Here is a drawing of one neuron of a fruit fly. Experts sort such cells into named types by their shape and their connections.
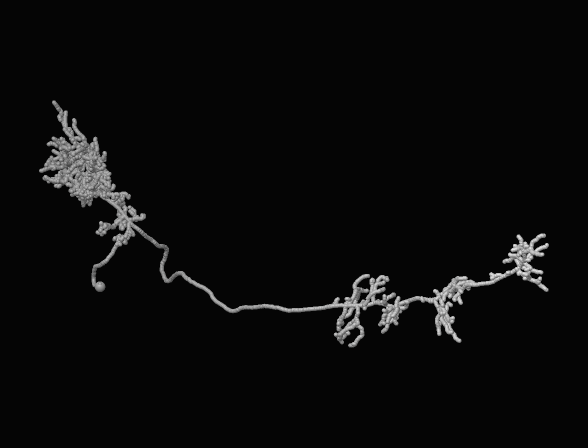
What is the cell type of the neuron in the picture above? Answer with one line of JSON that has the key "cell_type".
{"cell_type": "DNg13"}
